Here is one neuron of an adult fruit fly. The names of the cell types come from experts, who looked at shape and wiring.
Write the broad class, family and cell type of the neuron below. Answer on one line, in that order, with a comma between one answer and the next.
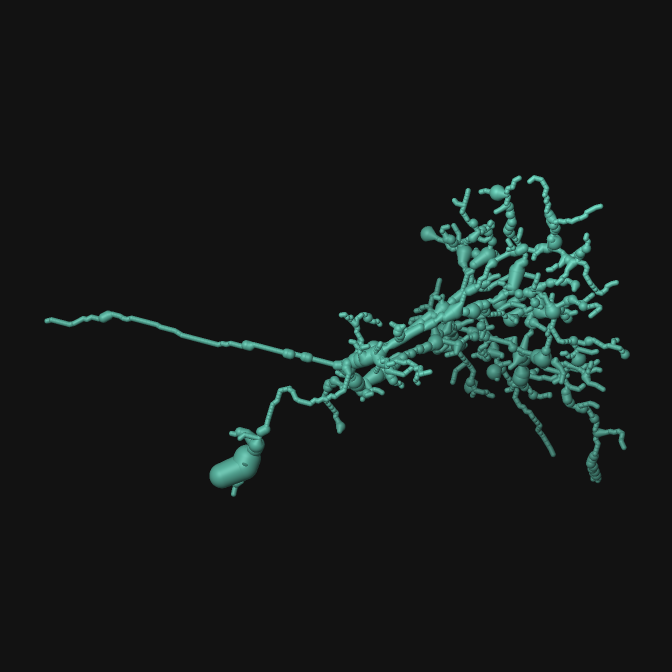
optic-lobe intrinsic neuron, Lawf, Lawf1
